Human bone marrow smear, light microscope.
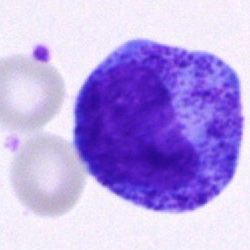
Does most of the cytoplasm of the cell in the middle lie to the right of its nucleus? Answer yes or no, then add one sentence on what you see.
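Yes. The nucleus fills the left and lower part of the cell.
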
